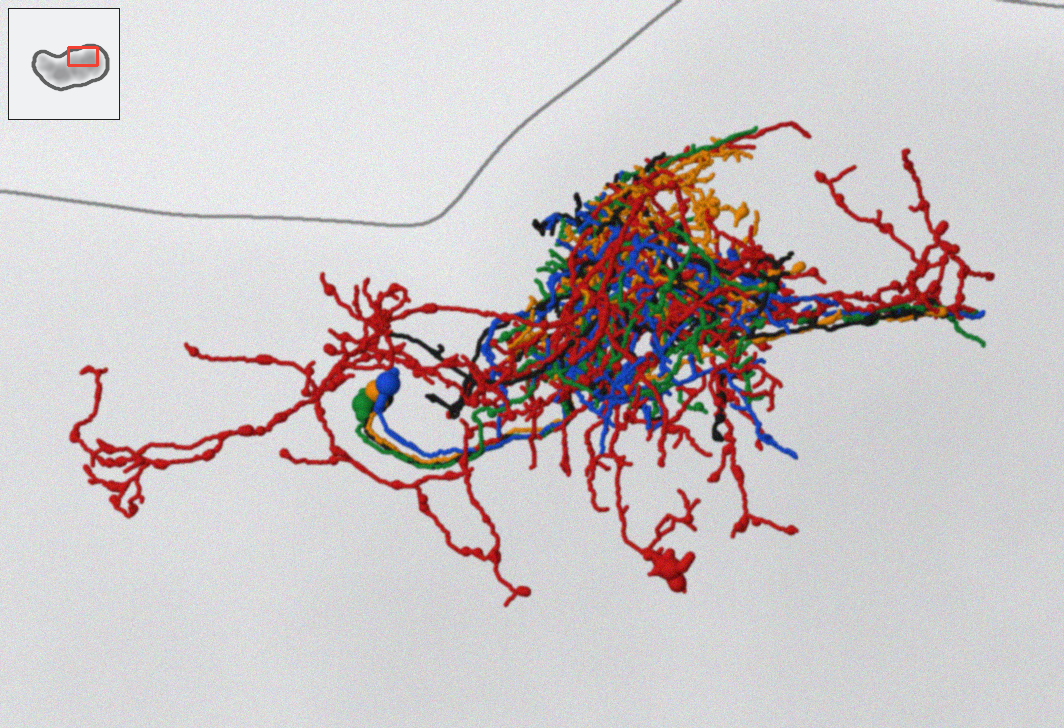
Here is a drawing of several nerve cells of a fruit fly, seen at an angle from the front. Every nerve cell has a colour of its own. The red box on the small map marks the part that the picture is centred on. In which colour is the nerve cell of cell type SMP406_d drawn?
black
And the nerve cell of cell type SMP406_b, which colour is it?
orange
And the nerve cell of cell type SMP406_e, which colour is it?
blue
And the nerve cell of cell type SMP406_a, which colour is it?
green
